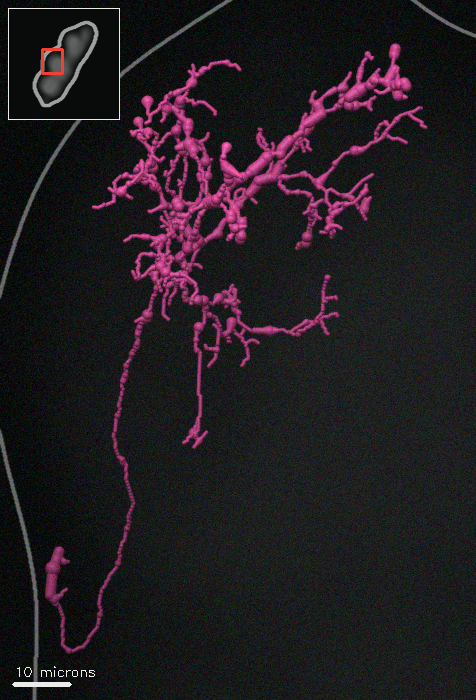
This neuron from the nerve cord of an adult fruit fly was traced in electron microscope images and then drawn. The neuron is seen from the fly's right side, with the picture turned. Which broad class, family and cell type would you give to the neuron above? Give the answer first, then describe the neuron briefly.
It is a nerve-cord intrinsic neuron. The family is hemilineage 13B. The cell type is IN13B057. From top to bottom in the picture it spans about 110 microns. The picture shows dozens of branch ends.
